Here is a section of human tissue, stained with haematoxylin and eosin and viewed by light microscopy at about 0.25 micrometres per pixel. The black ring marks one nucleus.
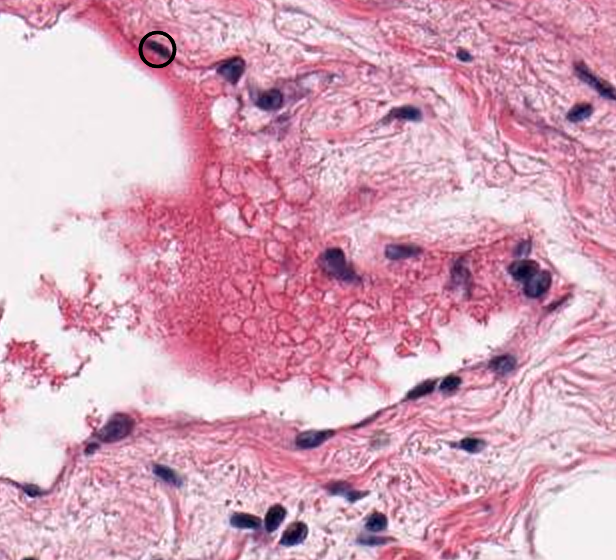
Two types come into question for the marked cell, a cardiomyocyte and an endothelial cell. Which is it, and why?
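This is an endothelial cell. The nucleus is elongated and spindle-shaped, with tapered ends. The nucleus is dark and evenly stained throughout. No distinct cytoplasm can be made out around the nucleus. The cell lies flat along the edge of a lumen, with its long axis following the curve of that edge. A band of smooth pink material lies between the cell and the empty space of the lumen.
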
